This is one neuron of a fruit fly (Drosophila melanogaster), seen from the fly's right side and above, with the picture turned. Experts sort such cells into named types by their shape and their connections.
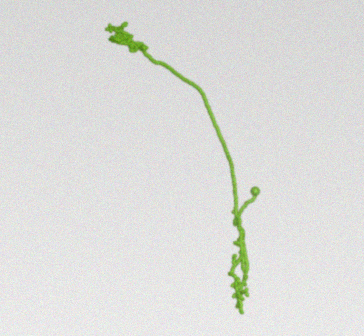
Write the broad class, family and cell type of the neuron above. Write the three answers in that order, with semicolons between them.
ascending neuron; hemilineage 16B; AN16B078_d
